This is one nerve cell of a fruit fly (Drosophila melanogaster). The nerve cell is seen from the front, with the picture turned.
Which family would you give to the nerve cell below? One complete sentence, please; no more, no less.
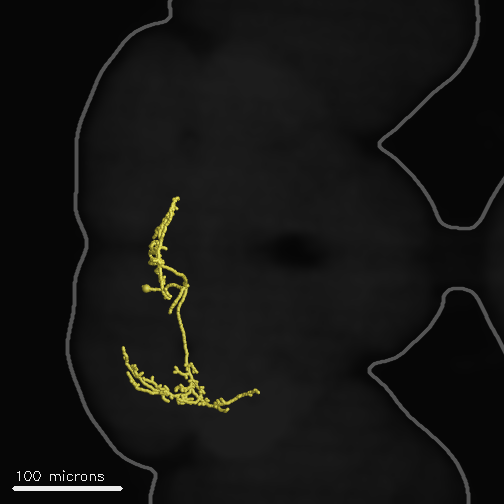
The nerve cell is sorted into family hemilineage DM6_dorso_medial.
